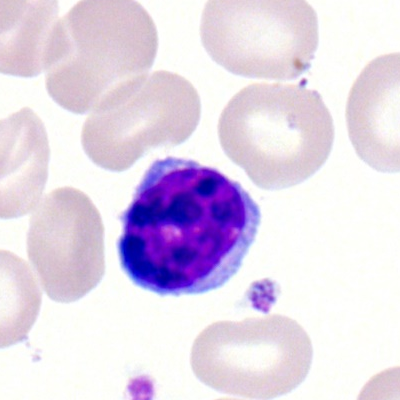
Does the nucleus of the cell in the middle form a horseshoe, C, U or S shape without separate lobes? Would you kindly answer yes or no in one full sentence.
No, compact and round or oval, the nucleus is not a curved band.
